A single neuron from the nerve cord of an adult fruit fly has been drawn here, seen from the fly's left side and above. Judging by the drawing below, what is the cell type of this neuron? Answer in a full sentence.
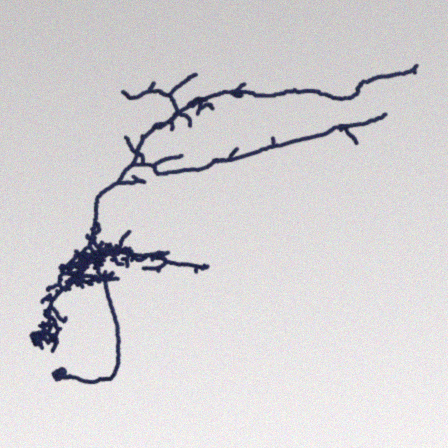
The cell type is IN08B073.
